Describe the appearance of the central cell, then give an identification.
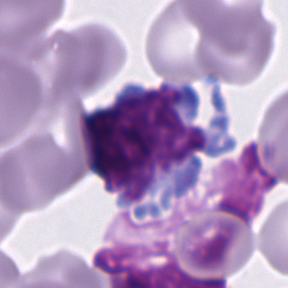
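First, the outline: it is ragged and irregular, not round. The nucleus is a single dark mass, and its edge looks jagged and uneven. The blue cytoplasm seems broken up into small rounded blebs and fragments. I can't make out any distinct granules in that blue cytoplasm. This is a typical lymphocyte.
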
